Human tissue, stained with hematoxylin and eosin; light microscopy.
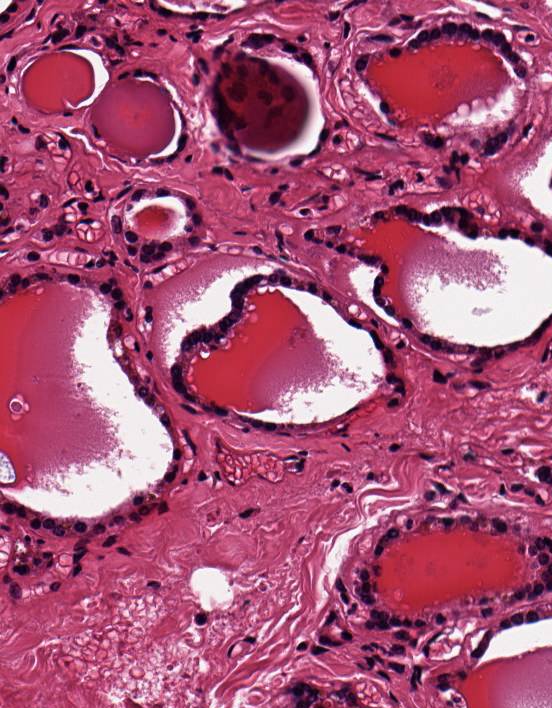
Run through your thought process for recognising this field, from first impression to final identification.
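What you are looking at is thyroid follicle. Notice the rounded to oval spaces, most filled with smooth, bright red homogeneous material and each lined by a thin layer of small cuboidal to flattened cells with dark round nuclei.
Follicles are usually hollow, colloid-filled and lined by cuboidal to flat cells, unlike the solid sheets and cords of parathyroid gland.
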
